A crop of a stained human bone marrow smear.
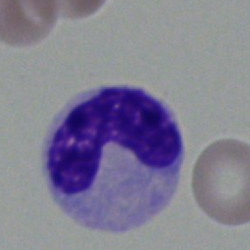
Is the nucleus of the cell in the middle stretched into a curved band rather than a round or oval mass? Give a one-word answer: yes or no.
Yes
